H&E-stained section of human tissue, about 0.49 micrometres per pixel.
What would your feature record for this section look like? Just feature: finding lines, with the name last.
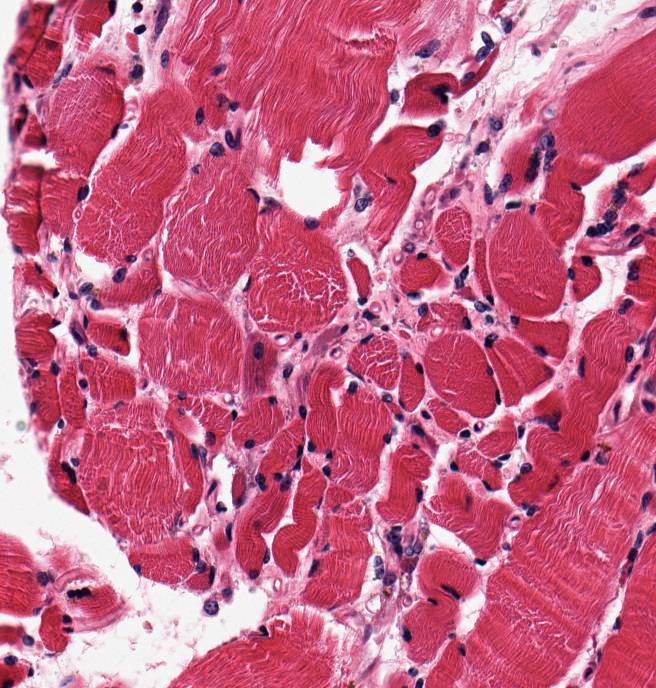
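Nuclei: dark and oval, at the fibre edges rather than central
Connective tissue: loose, pale pink, scattered spindle-shaped nuclei, most abundant centrally
Vessels: small, thin-walled, round lumens, between fibres in the centre
Fat cells: none to be found
Name: skeletal muscle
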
